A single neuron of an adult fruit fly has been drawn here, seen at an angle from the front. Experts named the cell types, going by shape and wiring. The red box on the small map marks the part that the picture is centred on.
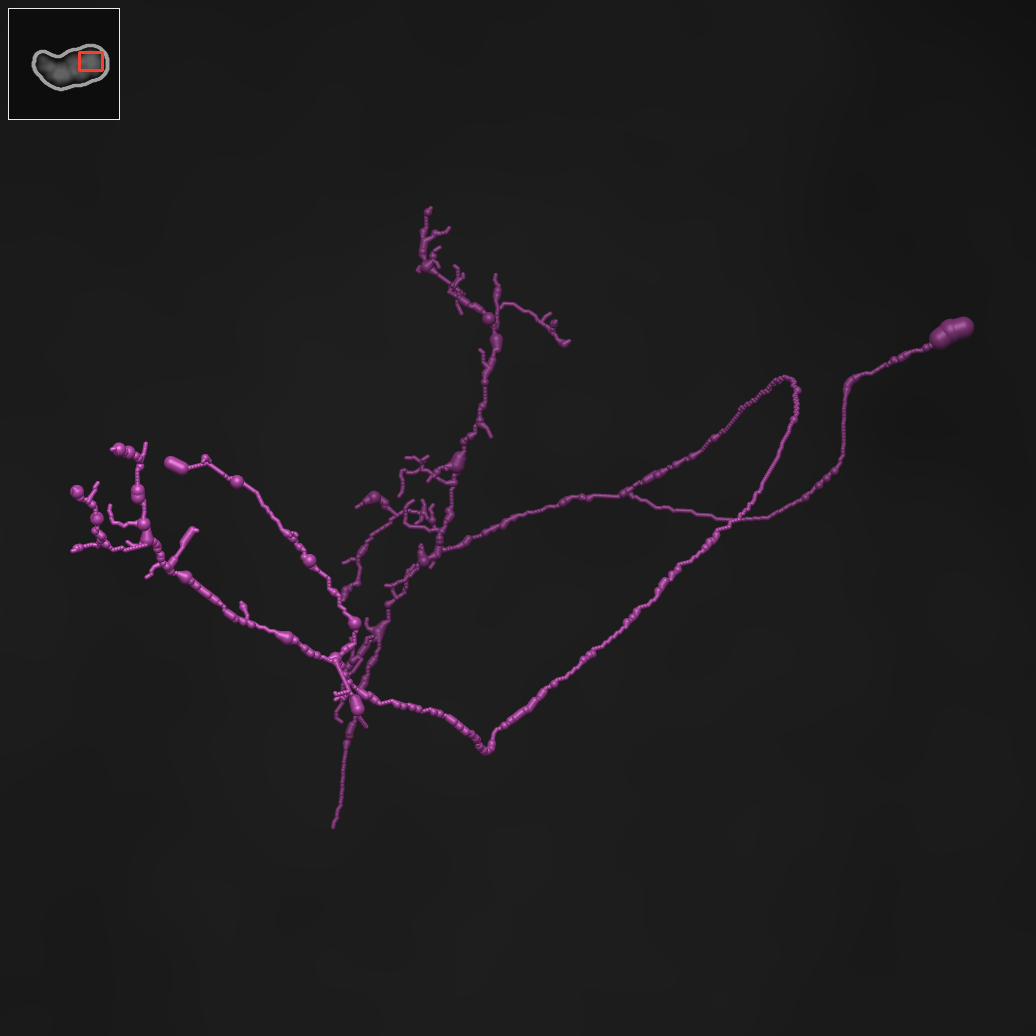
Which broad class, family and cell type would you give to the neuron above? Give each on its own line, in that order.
central-brain intrinsic neuron
hemilineage SLPa&l1_lateral
PLP042_b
